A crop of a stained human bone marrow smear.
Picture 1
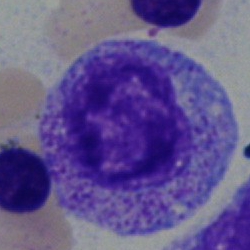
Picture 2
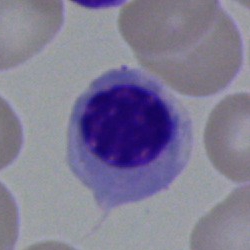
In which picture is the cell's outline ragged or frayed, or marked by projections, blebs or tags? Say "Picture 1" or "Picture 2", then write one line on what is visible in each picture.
Picture 2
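What picture 1 shows: The cell outline is round and smooth.
What picture 2 shows: A tapering tail of cytoplasm extends downward from the bottom of the cell.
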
